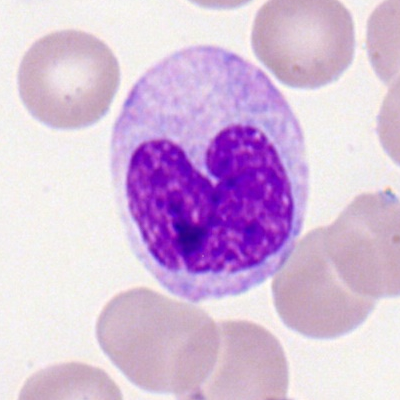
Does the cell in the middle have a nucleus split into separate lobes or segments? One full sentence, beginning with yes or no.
No, it is a single compact round, oval or kidney-shaped nucleus that this cell has.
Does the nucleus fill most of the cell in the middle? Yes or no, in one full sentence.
No, it is abundant cytoplasm that surrounds its nucleus.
